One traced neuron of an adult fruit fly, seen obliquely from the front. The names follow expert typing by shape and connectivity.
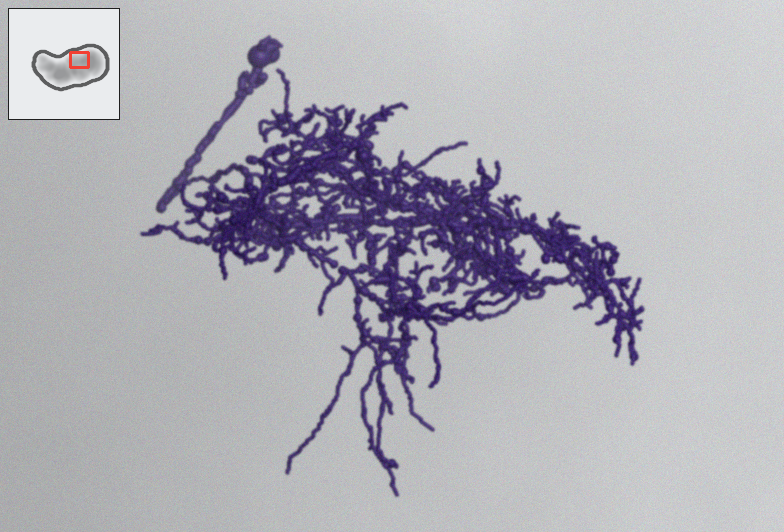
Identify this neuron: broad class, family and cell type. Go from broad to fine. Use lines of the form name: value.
broad class: central-brain intrinsic neuron
family: hemilineage SIPp1
cell type: SMP541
